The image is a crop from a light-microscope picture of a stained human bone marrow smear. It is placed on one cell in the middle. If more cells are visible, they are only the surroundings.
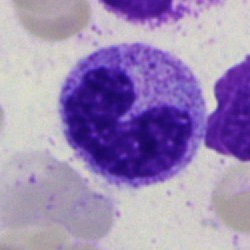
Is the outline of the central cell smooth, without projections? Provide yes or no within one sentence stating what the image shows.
Yes, along its outline the cell is smooth, with no projections.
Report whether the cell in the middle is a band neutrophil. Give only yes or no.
yes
